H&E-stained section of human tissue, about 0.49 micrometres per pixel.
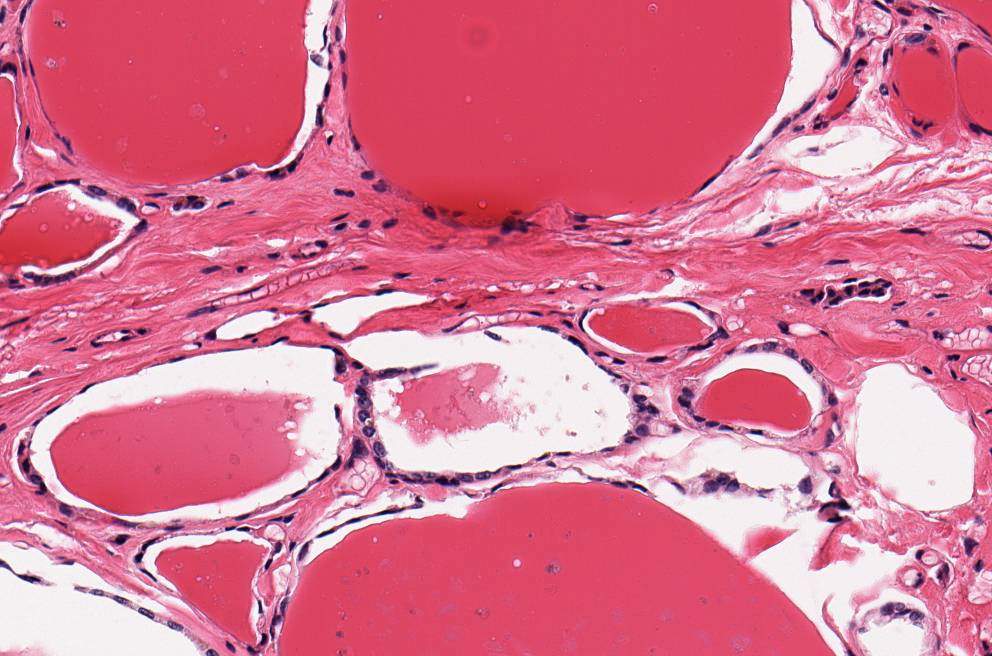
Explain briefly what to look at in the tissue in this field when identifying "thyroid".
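This is thyroid. The field is made of rounded closed follicles of widely varying size, the largest along the top and bottom edges.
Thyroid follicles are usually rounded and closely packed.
Most of the follicles are filled with homogeneous, glassy, bright pink material.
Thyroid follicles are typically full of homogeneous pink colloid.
The lining cells have small, dark, elongated nuclei lying parallel to the follicle wall.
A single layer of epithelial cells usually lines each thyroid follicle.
Less in keeping is a band in which collagen fibres and their spindle-shaped nuclei run mainly side to side.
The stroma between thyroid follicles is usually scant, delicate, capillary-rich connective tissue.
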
